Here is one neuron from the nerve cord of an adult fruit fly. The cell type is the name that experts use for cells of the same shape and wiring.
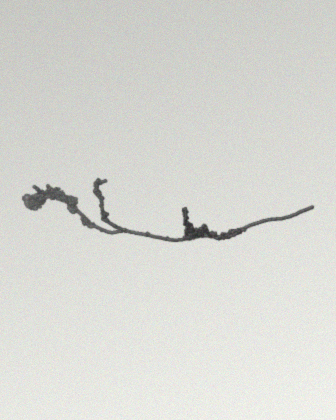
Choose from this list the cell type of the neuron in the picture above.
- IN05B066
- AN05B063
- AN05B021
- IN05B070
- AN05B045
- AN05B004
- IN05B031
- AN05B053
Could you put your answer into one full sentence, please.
What this neuron is, by cell type, is AN05B053.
